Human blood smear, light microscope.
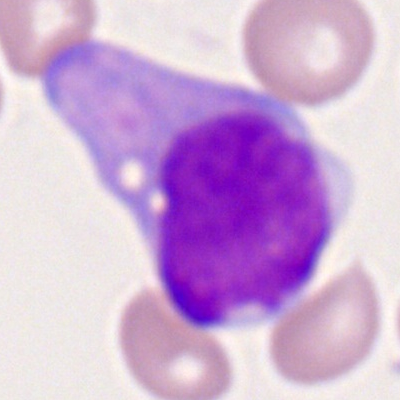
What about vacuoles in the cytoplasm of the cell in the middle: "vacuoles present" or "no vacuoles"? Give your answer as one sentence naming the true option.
In the cytoplasm of the cell there are one or more clear vacuoles.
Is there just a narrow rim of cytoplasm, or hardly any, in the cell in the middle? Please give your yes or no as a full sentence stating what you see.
No, the nucleus is surrounded by broad cytoplasm.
